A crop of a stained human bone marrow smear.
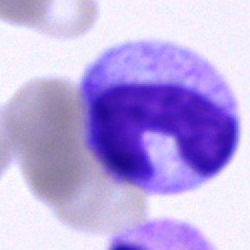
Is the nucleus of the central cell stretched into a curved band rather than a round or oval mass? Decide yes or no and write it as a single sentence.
Yes, in this cell the nucleus is a bent band with no separate lobes.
